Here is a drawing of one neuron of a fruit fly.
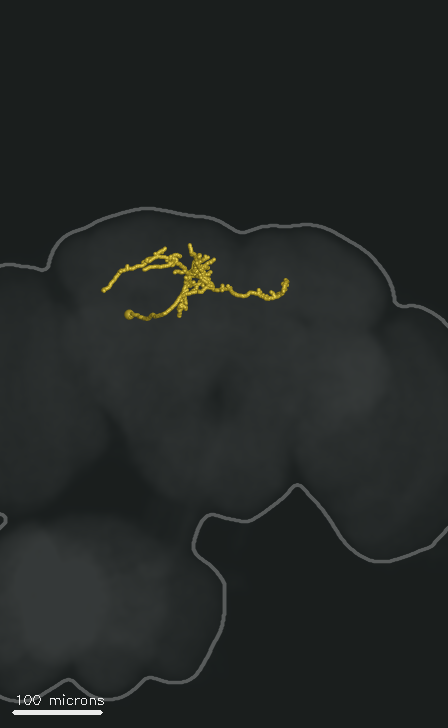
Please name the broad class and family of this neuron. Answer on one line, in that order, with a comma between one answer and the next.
central-brain intrinsic neuron, hemilineage CREl1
